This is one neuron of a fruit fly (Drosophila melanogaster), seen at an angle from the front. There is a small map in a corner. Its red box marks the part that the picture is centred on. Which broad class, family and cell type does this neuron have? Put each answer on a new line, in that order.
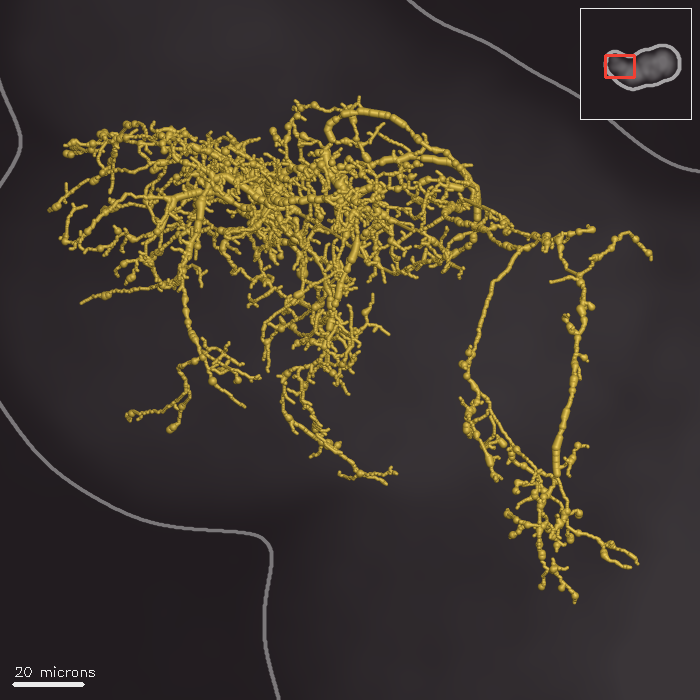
nerve-cord intrinsic neuron
hemilineage 02A
IN02A004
